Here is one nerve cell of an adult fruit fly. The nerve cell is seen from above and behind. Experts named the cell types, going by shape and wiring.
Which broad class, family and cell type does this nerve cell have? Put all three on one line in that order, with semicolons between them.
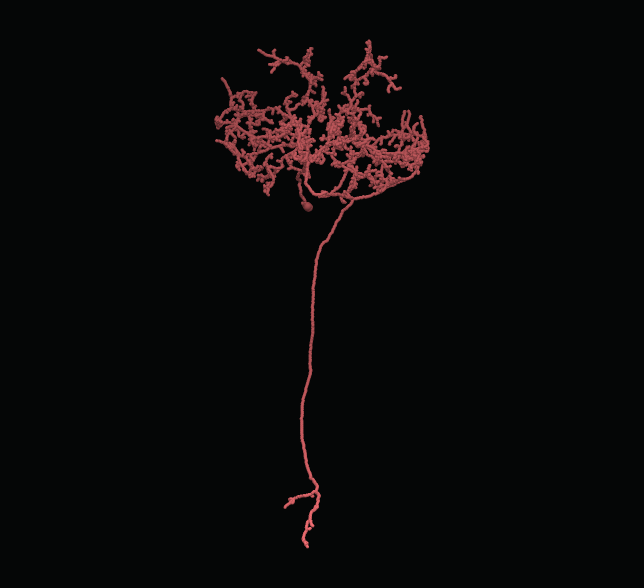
descending neuron; hemilineage LB5; DNge046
